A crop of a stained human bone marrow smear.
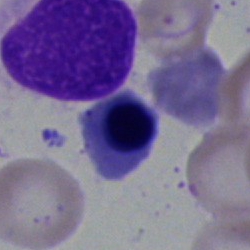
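Erythroblast, the central cell of the marrow smear. Its outline is irregular and somewhat angular; the nucleus sits off-centre toward the right; the chromatin is dense and almost black with no visible pattern within it; and no nucleoli can be seen.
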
